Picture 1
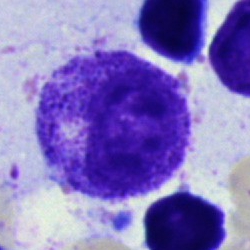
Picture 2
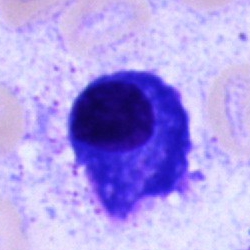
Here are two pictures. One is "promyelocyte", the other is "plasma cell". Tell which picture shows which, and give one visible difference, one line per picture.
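In picture 1 we see a promyelocyte: Many purple granules fill the cytoplasm and also lie over the nucleus.
In picture 2 we see a plasma cell: The cytoplasm shows no distinct granules.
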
